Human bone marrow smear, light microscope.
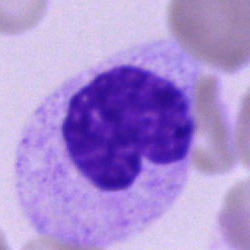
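Metamyelocyte in the middle of the field. Its nucleus has a single notch on the lower edge, which gives it a kidney shape, and it sits off-centre toward the upper right. The cytoplasm is a pale lilac-grey, with fine purple granules scattered all through it.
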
